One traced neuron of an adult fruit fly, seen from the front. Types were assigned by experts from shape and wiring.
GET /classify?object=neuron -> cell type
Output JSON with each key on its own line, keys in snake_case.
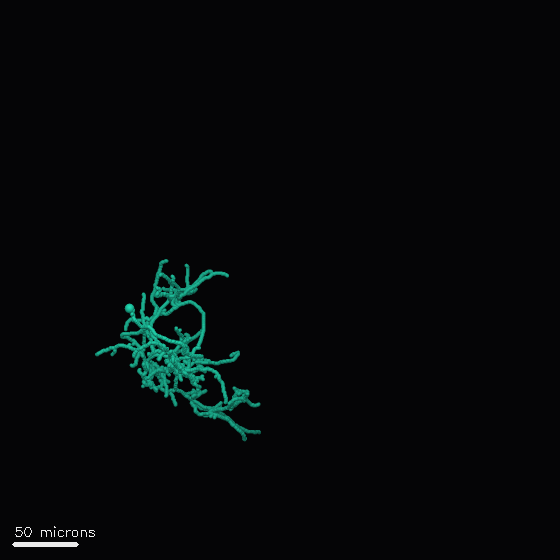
{
 "cell_type": "CB3682"
}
